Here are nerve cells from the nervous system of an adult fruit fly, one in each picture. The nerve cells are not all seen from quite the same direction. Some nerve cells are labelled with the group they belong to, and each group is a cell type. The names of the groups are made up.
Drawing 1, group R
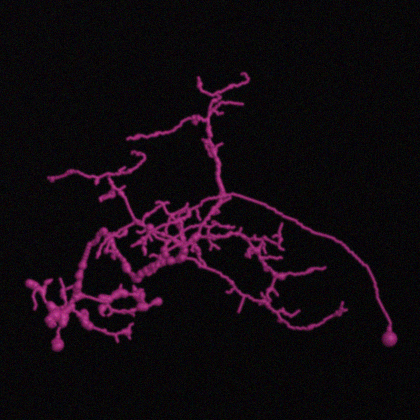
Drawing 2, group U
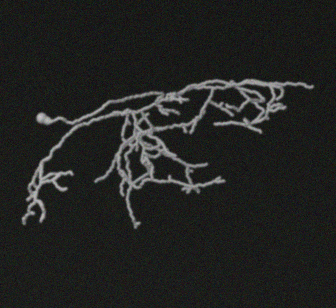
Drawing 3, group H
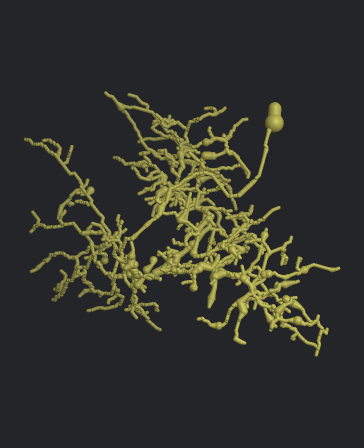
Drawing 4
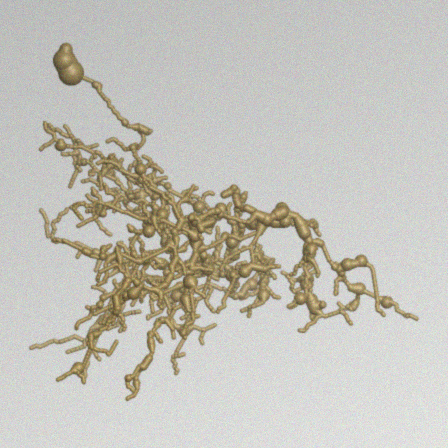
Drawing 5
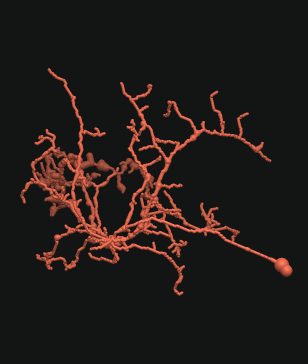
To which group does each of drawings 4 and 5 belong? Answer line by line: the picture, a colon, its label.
4: group H
5: group R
